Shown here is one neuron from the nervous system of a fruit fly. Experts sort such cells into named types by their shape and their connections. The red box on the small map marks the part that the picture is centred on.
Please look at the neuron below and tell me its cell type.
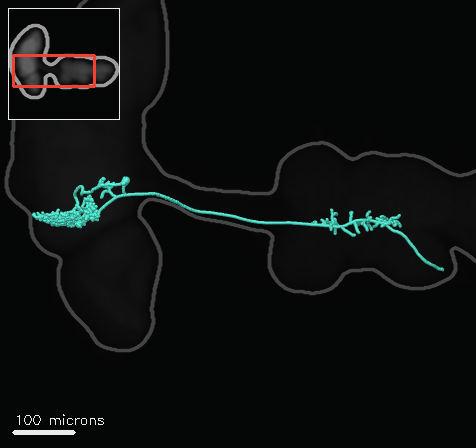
DNp02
